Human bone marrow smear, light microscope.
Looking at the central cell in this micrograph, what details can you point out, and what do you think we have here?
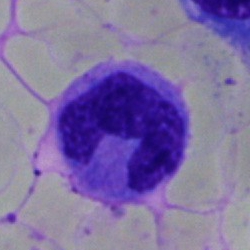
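Start with the nucleus: it is deeply indented, and the notch opens toward the bottom of the cell. Look closely at the chromatin, which is dark purple and coarsely clumped, and you will find no nucleoli. Now move out to the cytoplasm, where no distinct granules show. This one is a monocyte.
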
